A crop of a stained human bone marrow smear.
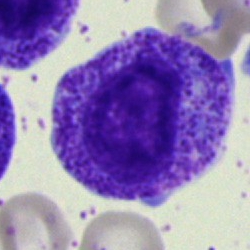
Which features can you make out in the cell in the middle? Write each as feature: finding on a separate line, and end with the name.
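Granules: coarse and purple, crowding the cytoplasm
Nuclear edge: blurred where granules press up against it
Nucleus: deep purple, darker than the surrounding cytoplasm
Cytoplasm: small pale blue patches at the cell edge, clearest at the bottom
Identification: myelocyte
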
